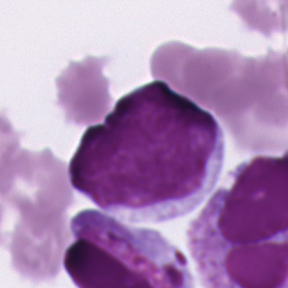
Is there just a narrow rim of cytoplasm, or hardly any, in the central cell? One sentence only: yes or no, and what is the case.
Yes, the nucleus of this cell fills most of it.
